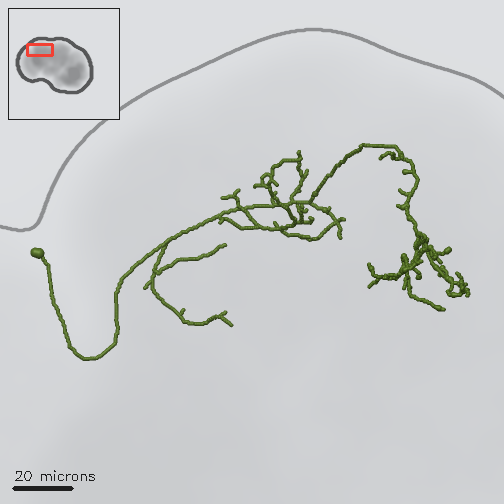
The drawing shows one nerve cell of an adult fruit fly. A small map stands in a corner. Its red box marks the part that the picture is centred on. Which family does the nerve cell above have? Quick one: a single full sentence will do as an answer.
This nerve cell has been assigned the family hemilineage SIPa1_ventral.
